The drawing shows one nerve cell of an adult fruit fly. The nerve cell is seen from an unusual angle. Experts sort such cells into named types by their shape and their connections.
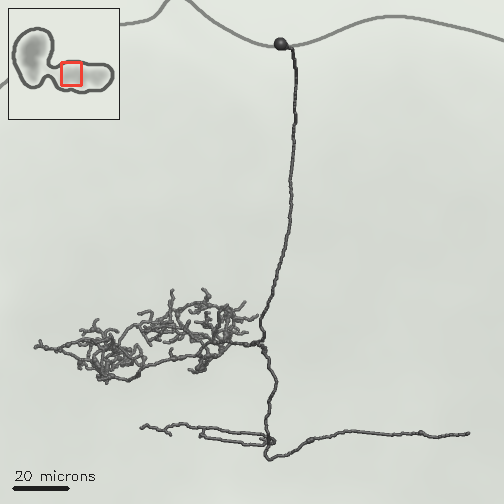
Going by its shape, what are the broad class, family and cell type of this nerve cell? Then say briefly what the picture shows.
Its broad class is nerve-cord intrinsic neuron. Its family is hemilineage 23B. The cell type is IN23B046. The cell body is at the top of the picture. From left to right in the picture it spans about 160 microns. Dozens of branch ends can be seen.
